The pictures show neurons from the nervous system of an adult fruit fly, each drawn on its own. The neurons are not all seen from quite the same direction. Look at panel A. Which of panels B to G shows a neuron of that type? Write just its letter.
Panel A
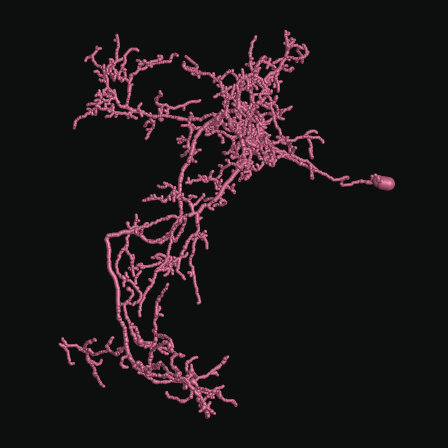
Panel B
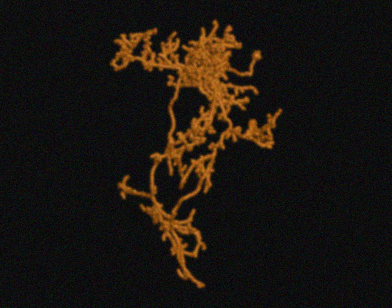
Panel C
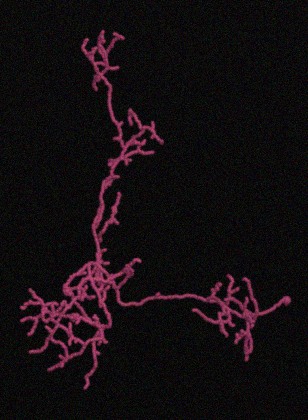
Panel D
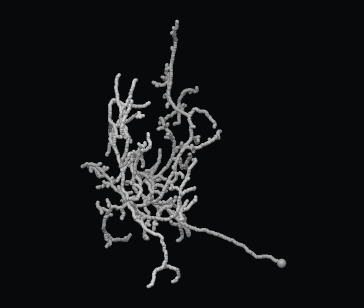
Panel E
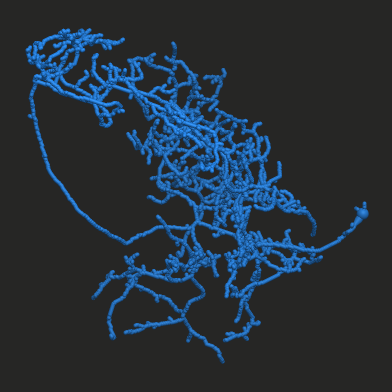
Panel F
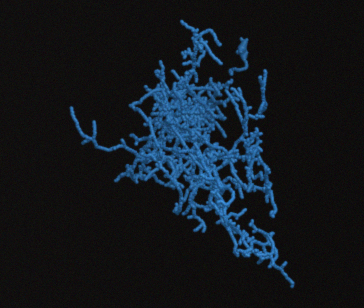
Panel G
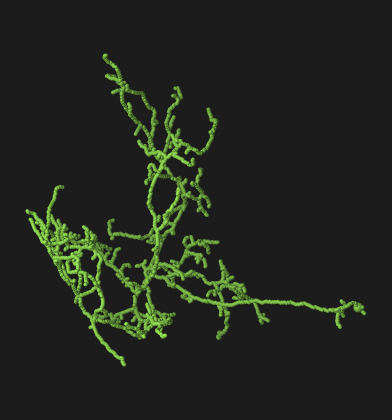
B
